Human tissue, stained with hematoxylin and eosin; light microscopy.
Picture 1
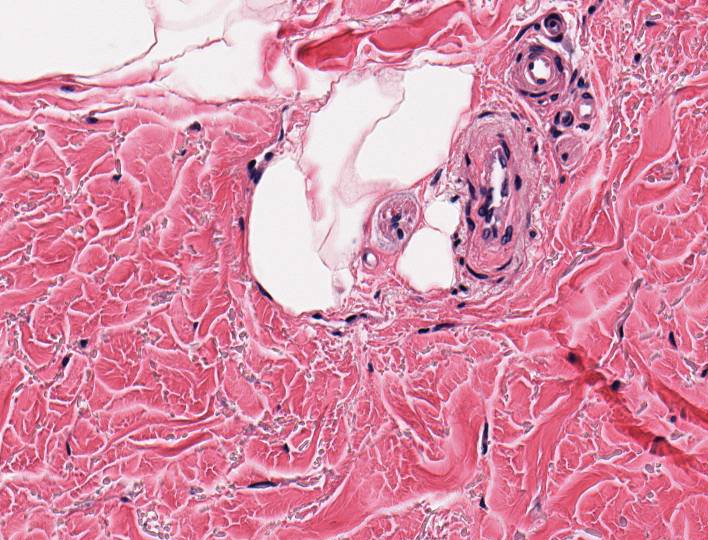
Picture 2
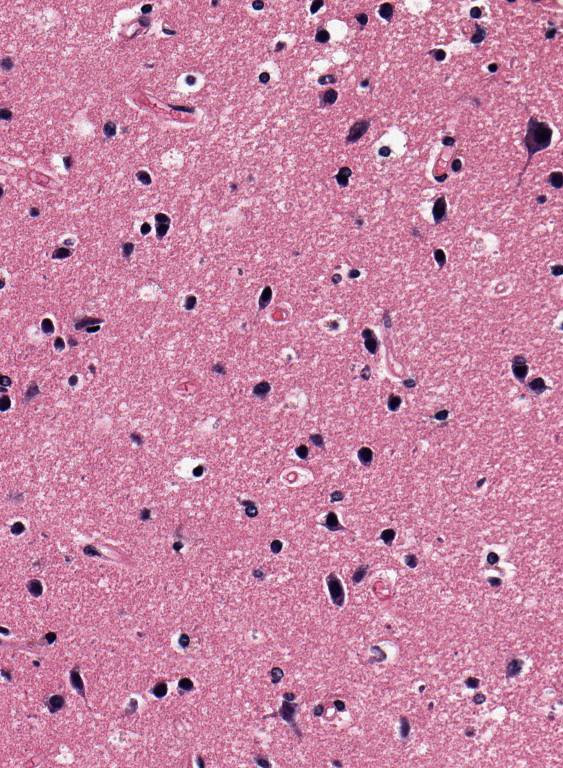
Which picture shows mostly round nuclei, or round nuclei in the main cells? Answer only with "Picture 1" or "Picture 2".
Picture 2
